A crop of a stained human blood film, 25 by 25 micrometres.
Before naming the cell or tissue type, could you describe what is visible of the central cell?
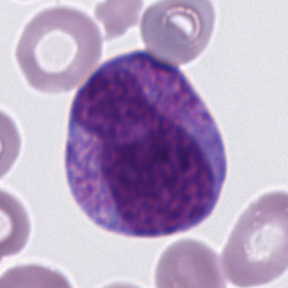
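A smooth, oval outline bounds the cell, which measures about 16 by 14 micrometres. Its nucleus occupies most of the cell. The chromatin is finely granular, with no coarse clumps. No vacuoles are present in the cytoplasm. The cell is an atypical promyelocyte.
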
